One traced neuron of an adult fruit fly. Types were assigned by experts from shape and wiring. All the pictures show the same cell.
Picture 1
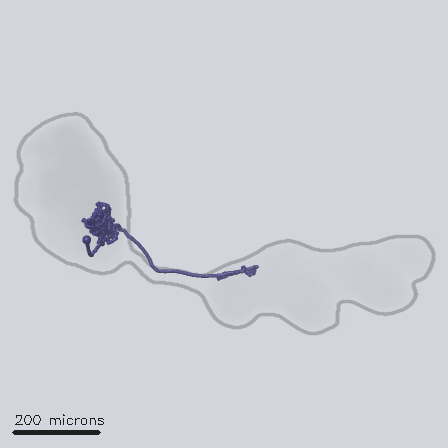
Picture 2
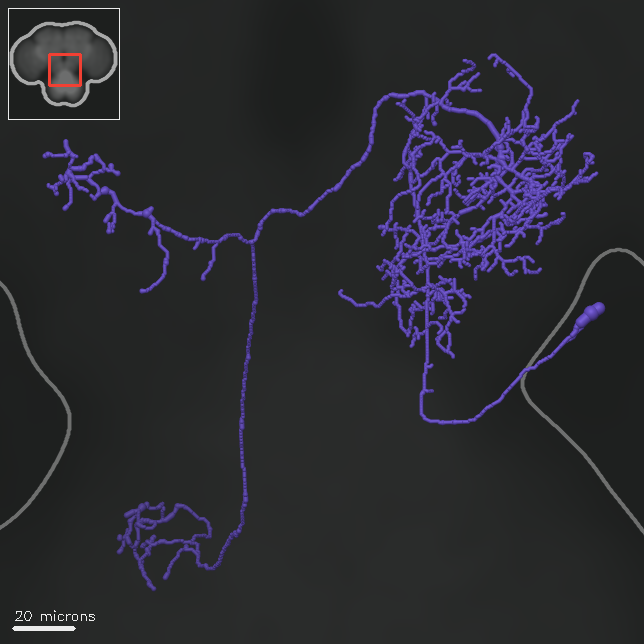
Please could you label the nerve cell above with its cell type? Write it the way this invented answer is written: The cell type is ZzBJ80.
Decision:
The cell type is DNge072.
